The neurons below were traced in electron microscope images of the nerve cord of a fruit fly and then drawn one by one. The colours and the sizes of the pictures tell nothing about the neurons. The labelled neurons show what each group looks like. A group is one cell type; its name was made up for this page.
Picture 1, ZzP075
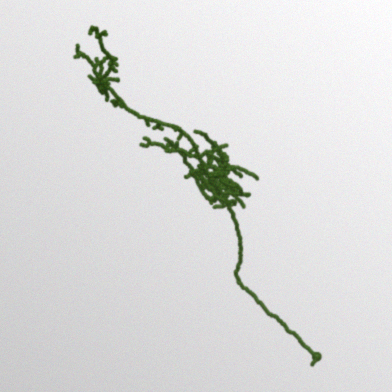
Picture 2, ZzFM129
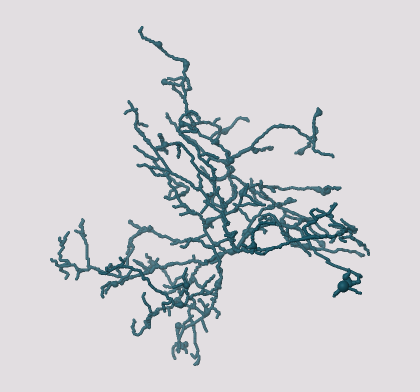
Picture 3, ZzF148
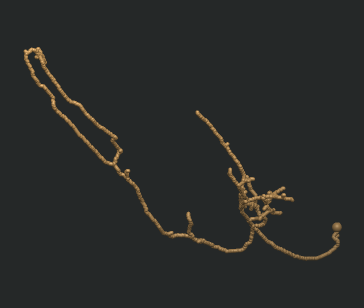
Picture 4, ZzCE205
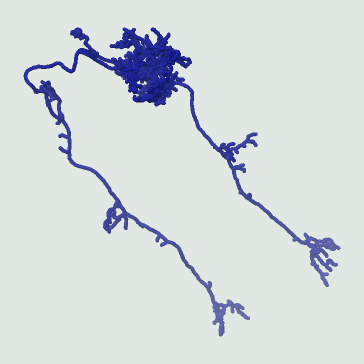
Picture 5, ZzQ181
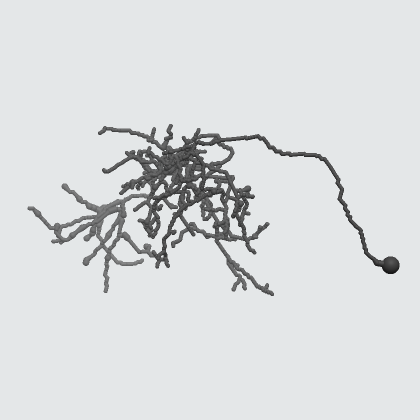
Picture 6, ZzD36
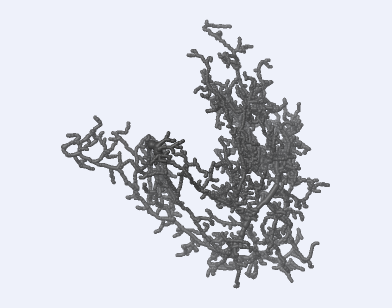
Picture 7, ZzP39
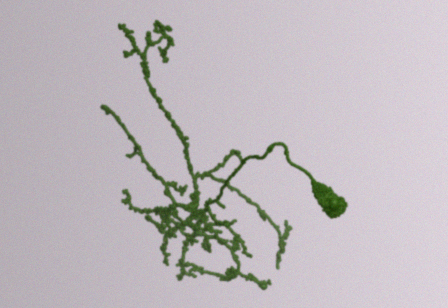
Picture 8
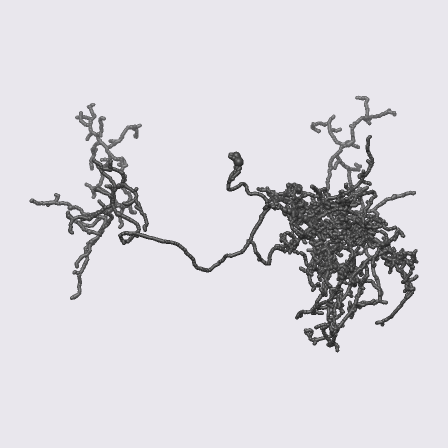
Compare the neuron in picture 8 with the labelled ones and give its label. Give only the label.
ZzCE205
